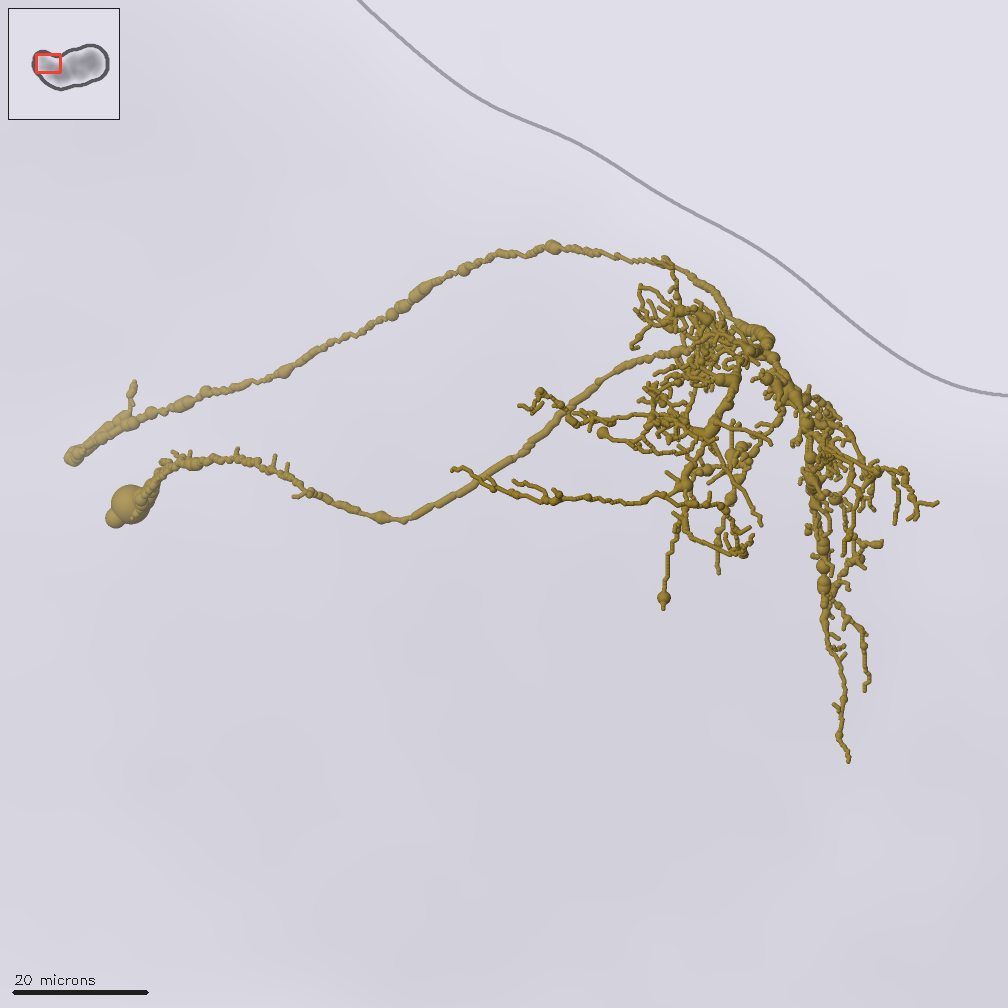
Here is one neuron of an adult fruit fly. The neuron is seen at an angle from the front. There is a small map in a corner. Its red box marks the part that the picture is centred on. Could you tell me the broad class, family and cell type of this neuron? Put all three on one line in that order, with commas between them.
motor neuron of the nerve cord, hemilineage 06A, MNhl87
